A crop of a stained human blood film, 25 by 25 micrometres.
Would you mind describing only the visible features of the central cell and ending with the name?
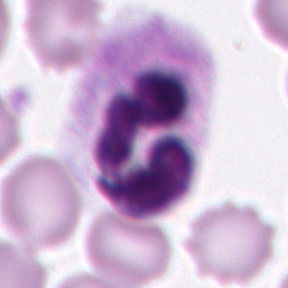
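Looking at where the nucleus sits, it lies in the lower part of the cell, so the band of cytoplasm above it is wider. Its lobes are dense and dark purple throughout. The cytoplasm itself is plentiful and pale pinkish-lilac. As for granules, I see only fine, faint lilac ones, and no coarse orange granules. This one is a segmented neutrophil.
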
